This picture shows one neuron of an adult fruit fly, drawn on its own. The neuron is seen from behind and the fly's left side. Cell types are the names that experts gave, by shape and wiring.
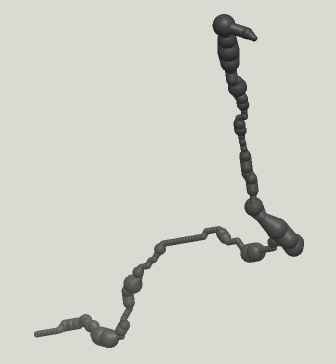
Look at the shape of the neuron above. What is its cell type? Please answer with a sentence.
The cell type is R7p.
